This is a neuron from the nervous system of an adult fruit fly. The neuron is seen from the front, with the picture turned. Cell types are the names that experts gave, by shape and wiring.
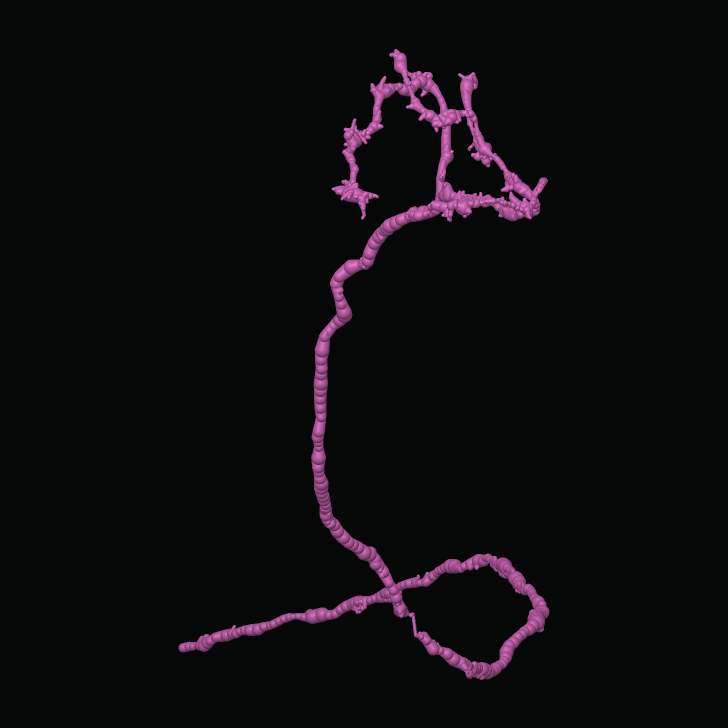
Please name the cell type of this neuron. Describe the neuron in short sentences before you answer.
No cell body is drawn. The picture shows dozens of branch ends. Its broad class is sensory neuron entering the nerve cord. Its cell type is SNpp02.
